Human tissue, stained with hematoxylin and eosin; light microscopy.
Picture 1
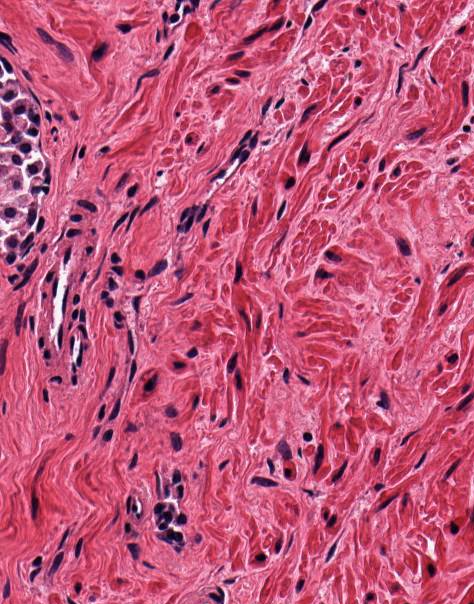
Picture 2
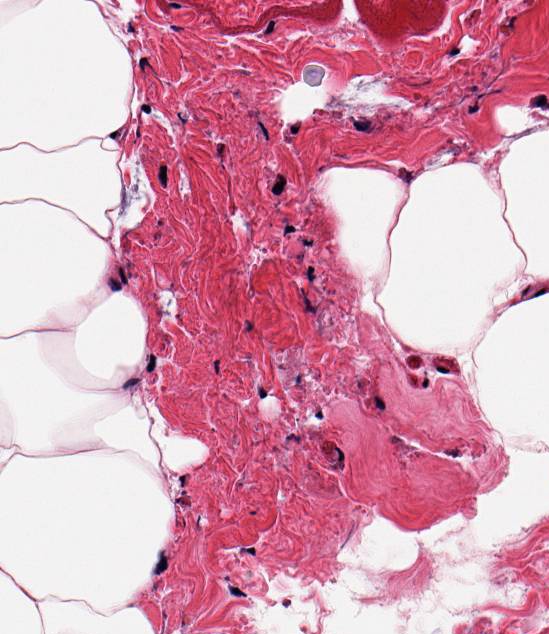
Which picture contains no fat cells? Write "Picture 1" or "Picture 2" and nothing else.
Picture 1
